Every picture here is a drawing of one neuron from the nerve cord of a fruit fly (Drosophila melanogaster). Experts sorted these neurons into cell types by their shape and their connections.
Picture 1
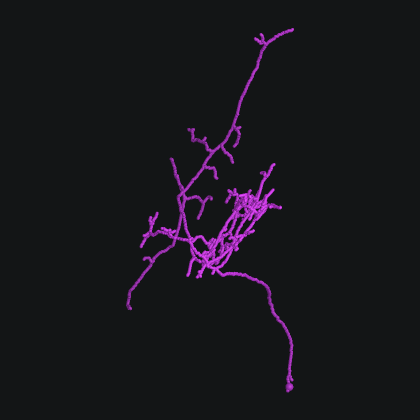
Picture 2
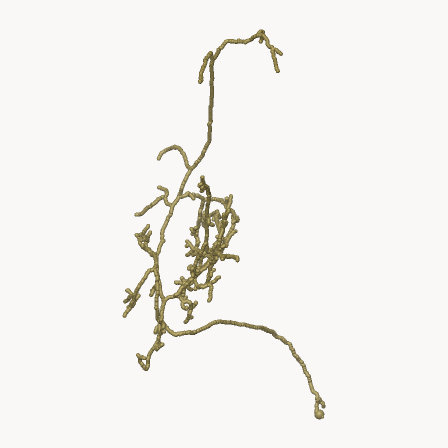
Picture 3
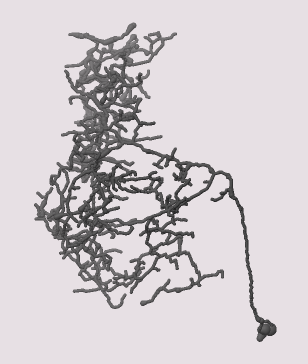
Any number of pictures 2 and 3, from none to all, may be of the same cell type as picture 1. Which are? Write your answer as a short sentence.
None of them is of the same cell type.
